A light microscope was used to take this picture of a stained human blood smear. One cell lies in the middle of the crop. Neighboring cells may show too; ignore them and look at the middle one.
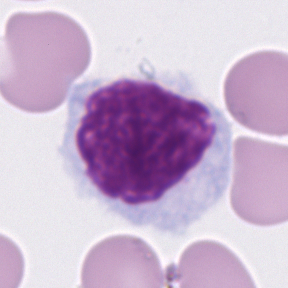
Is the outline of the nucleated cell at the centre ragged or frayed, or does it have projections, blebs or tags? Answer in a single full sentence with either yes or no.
Yes, it is a rough outline that this cell has.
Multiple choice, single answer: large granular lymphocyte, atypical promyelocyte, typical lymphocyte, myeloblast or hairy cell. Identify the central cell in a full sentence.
In the centre of this crop there is a hairy cell.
